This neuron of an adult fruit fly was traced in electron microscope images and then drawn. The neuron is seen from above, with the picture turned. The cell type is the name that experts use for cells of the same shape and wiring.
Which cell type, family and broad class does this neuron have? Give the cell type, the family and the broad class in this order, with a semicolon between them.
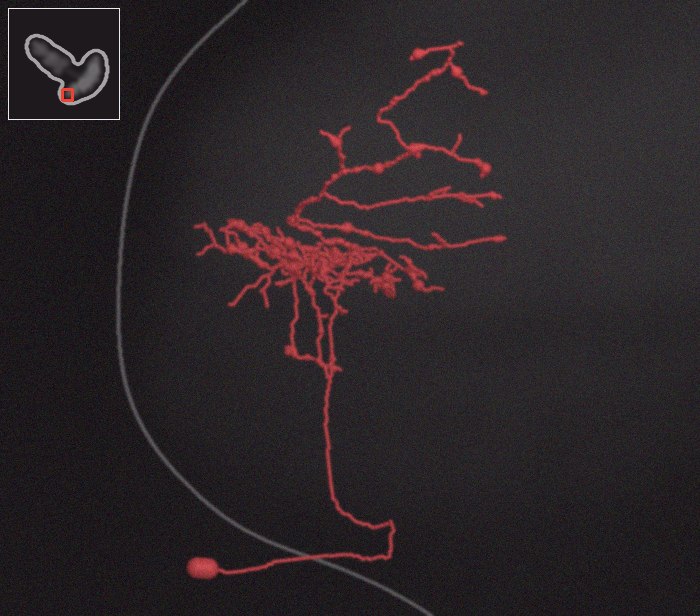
Cm8; Cm; optic-lobe intrinsic neuron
